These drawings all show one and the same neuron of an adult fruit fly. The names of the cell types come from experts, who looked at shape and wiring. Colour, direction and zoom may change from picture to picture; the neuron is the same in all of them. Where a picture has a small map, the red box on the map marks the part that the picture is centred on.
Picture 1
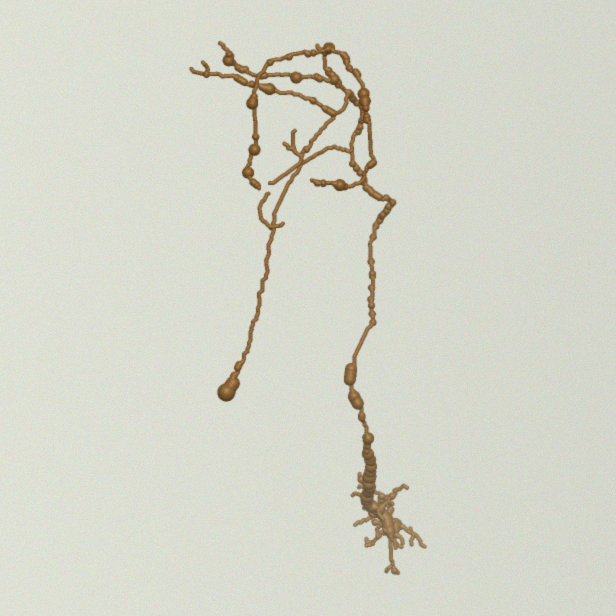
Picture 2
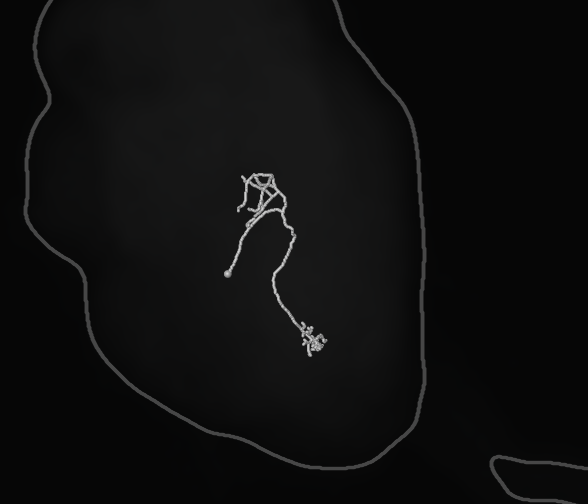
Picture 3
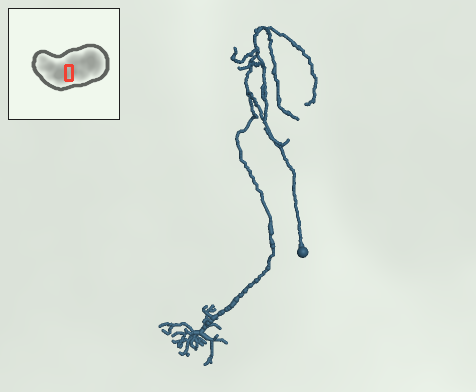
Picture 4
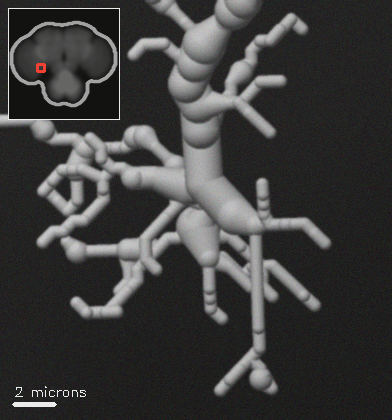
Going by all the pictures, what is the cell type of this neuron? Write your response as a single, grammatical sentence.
The cell type carried by this neuron is LC12.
